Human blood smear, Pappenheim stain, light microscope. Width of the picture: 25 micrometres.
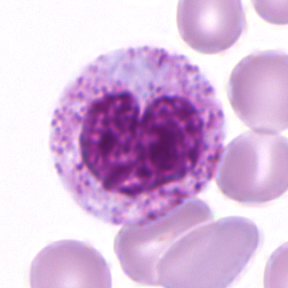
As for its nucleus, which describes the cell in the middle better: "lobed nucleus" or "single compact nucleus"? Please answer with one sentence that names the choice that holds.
The nucleus has been divided into two or more segments.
